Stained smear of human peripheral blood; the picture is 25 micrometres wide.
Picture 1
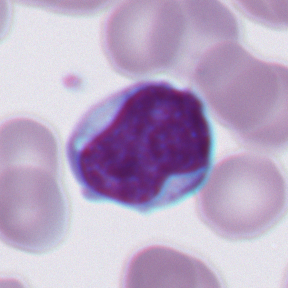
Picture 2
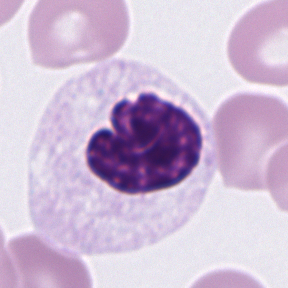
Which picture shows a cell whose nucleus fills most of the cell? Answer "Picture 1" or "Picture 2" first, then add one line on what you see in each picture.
Picture 1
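In picture 1: The cytoplasm is a narrow rim, widest at the left and lower right.
In picture 2: The cytoplasm is abundant and pale greyish-lilac.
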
